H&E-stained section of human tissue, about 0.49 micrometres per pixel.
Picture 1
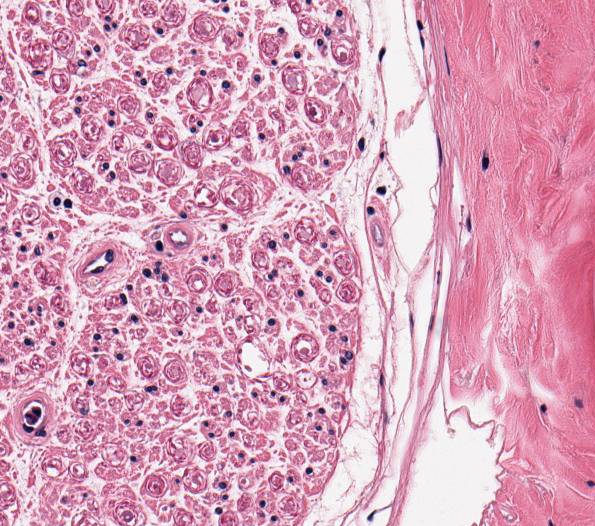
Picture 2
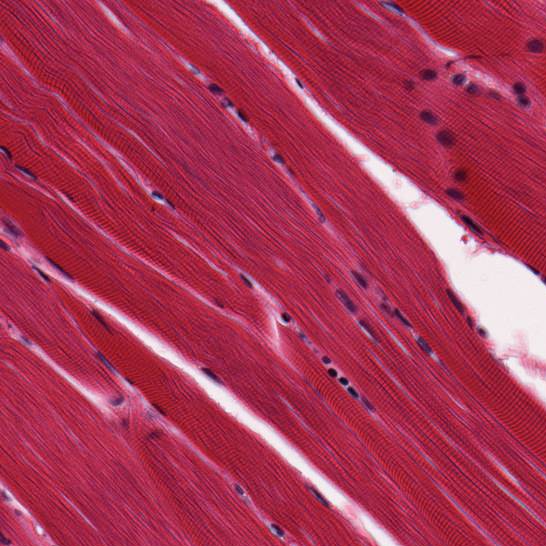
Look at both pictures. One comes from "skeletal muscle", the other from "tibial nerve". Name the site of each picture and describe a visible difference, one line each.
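The field in picture 1 comes from the tibial nerve. A densely packed mass of round fibre profiles cut in cross section fills the left two-thirds of the field.
The field in picture 2 comes from the skeletal muscle. Long parallel muscle fibres run diagonally across the whole field from upper left to lower right.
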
